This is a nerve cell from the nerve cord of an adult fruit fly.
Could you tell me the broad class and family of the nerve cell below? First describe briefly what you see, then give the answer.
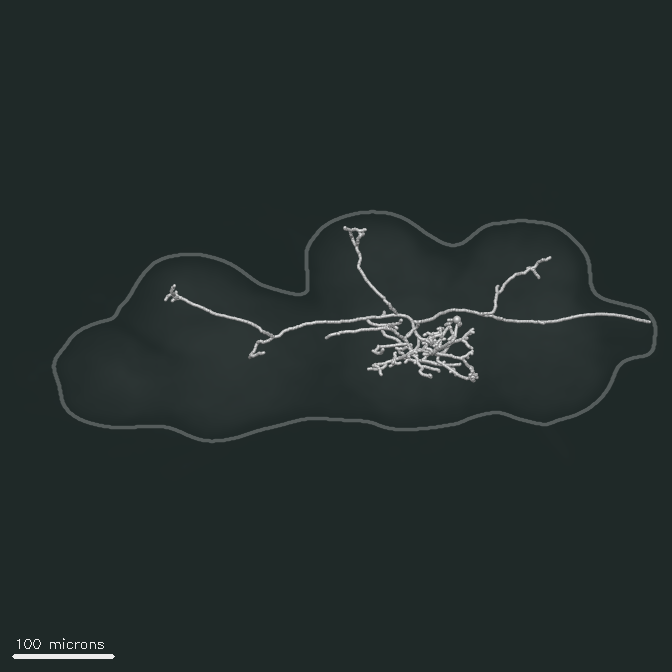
By the scale bar it is about 500 microns wide in this view. In this view it is more than twice as wide as it is tall. This is an ascending neuron. The family is hemilineage 07B.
